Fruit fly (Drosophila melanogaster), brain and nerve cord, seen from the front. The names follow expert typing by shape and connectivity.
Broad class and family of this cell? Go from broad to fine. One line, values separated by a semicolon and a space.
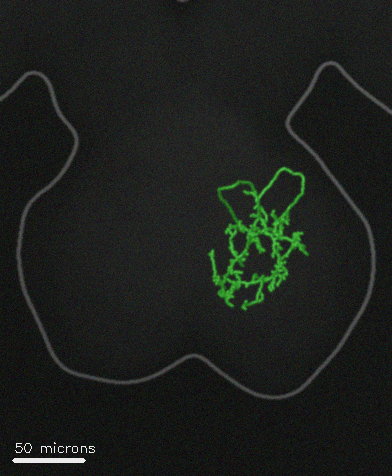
nerve-cord intrinsic neuron; hemilineage 03A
